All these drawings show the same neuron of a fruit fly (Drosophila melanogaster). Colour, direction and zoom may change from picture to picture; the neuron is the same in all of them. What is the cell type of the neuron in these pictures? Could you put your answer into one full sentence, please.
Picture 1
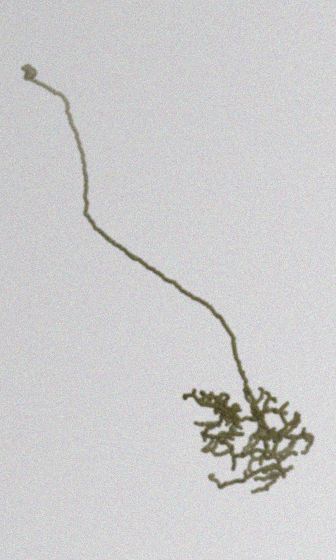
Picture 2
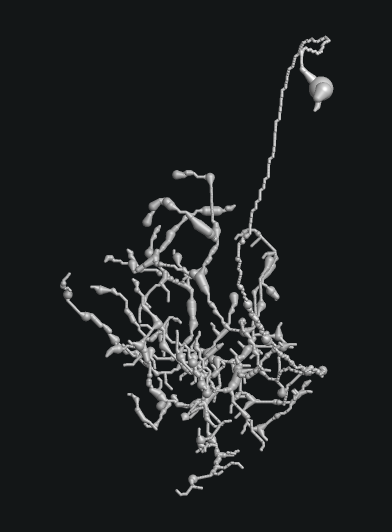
In the scheme of cell types, this neuron is AVLP548_a.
